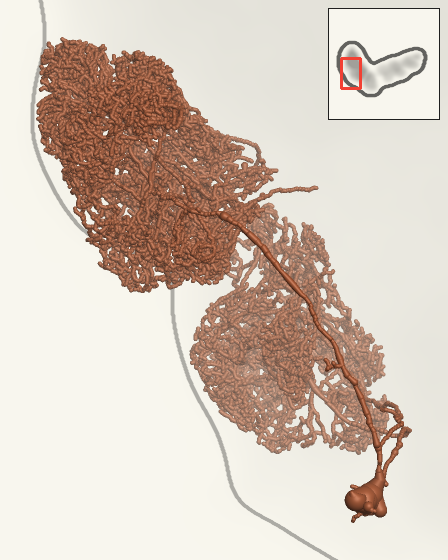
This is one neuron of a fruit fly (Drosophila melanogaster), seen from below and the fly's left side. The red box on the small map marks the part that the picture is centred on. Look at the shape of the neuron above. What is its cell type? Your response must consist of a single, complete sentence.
The cell type name for this neuron is il3LN6.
